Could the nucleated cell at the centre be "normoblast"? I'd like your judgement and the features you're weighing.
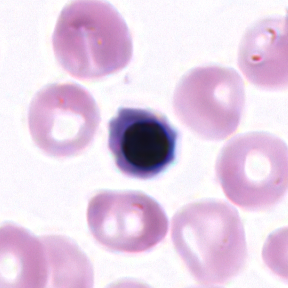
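Point one, the chromatin: it is very dark and evenly dense, with no visible pattern.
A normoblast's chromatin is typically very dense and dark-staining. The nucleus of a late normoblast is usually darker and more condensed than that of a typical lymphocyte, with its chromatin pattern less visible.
This point goes with normoblast rather than typical lymphocyte. Point two, the nucleolus: none can be seen. Point three, the cytoplasm: it is bluish-violet and shows no granules. Point four, the outline: slightly uneven rather than a smooth circle, with the cell touching none of the red cells around it. Taken together, the name normoblast fits this cell.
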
